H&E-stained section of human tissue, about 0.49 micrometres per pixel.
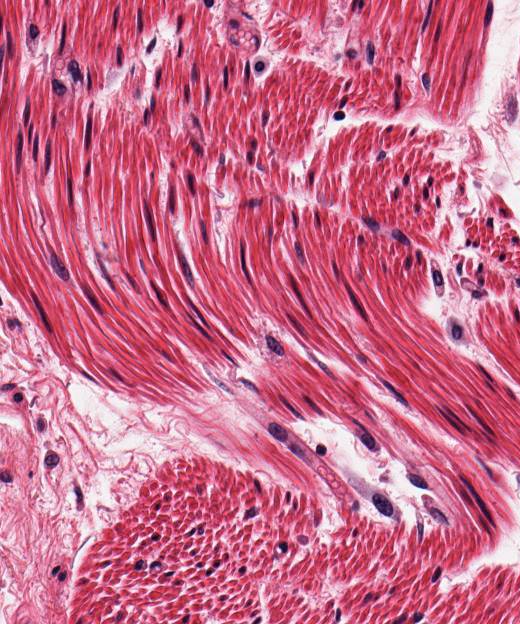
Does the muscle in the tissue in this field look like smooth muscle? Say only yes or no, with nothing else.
Yes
